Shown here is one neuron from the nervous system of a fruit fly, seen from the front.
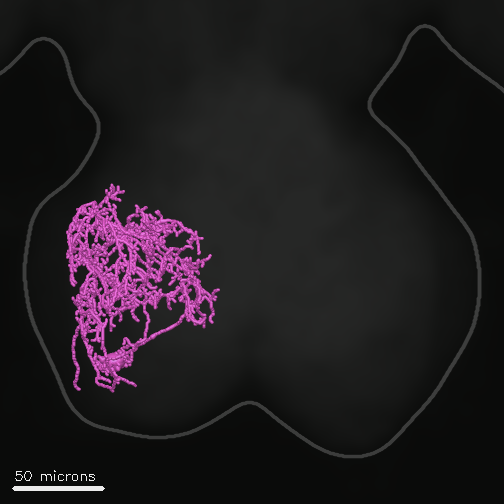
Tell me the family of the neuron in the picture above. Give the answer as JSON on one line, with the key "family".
{"family": "hemilineage 20B.21B.22B"}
